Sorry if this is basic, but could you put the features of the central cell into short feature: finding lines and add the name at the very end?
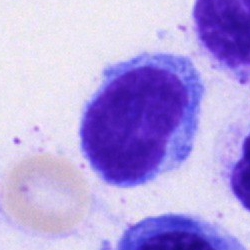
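Outline: oval
Nucleus: fills most of the cell, set toward the left side
Cytoplasm: blue
Granules: none visible in the cytoplasm
Cell type: lymphocyte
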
